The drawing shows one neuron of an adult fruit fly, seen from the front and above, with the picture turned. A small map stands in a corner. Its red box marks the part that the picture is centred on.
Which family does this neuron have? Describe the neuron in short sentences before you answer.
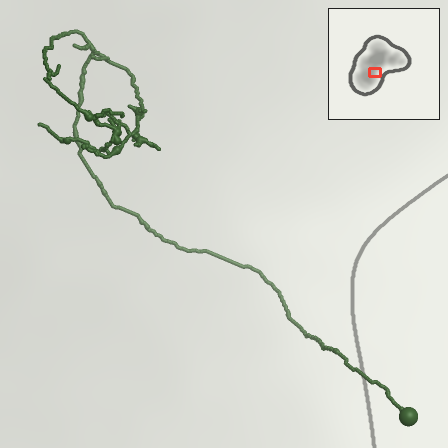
Its cell body lies at the lower right of the picture. In this view it is about as wide as it is tall. Its broad class is central-brain intrinsic neuron. The name of its family is class CX.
